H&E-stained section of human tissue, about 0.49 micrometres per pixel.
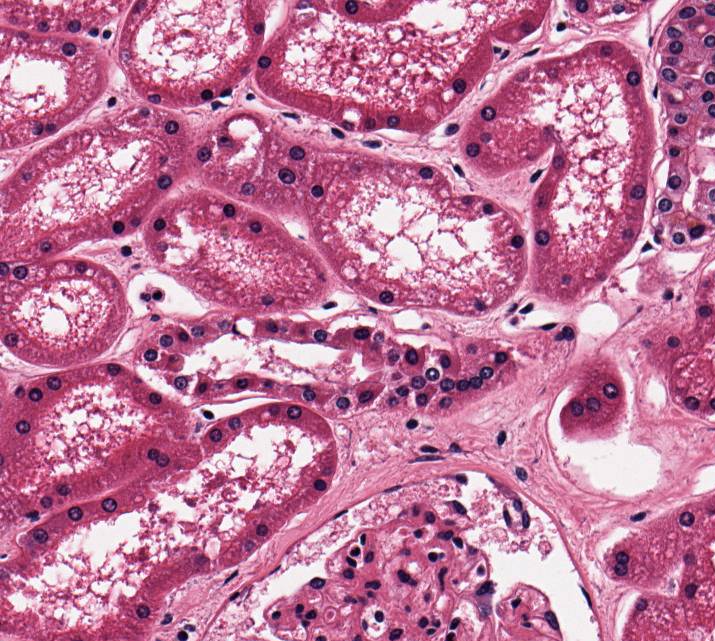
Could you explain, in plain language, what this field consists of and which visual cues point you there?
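This is cortical labyrinth of the kidney. Closely packed tubules in cross and oblique section fill most of the field; part of a glomerulus with a cellular capillary tuft sits at the bottom centre edge.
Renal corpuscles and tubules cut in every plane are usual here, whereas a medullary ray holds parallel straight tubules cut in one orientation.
The larger tubules have a single layer of tall cuboidal cells with abundant pink granular cytoplasm.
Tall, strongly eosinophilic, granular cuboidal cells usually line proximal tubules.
Their lumina hold pale, foamy, vacuolated material, not empty space.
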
